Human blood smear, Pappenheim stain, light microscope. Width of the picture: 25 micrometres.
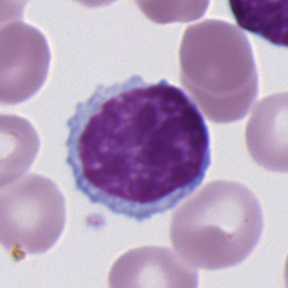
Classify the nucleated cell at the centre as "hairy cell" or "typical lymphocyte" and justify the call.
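This is a typical lymphocyte. What decides is how little room remains for cytoplasm: the nucleus, about 11 by 10 micrometres, fills about 70% of a cell about 13 micrometres across.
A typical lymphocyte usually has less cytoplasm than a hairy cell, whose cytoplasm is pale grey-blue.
Beyond that, the cell outline is roughly round, and the roughly round nucleus, without lobes, lies off-centre toward the upper right. Its chromatin is dark purple, in a clumped pattern broken by lighter patches.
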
